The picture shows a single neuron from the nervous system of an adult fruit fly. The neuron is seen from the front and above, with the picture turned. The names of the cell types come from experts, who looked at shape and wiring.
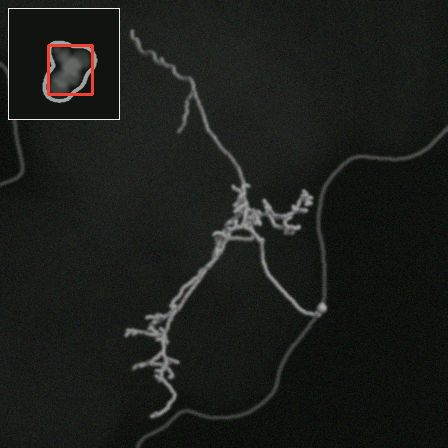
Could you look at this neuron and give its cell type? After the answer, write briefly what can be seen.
It is of cell type DNg106. This is a descending neuron. In this view it is taller than it is wide.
